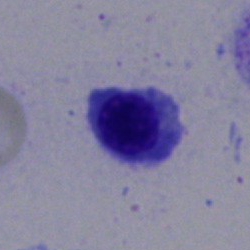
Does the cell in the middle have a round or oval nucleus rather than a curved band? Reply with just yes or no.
Yes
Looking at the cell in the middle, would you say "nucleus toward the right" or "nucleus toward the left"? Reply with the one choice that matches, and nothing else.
Nucleus toward the left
